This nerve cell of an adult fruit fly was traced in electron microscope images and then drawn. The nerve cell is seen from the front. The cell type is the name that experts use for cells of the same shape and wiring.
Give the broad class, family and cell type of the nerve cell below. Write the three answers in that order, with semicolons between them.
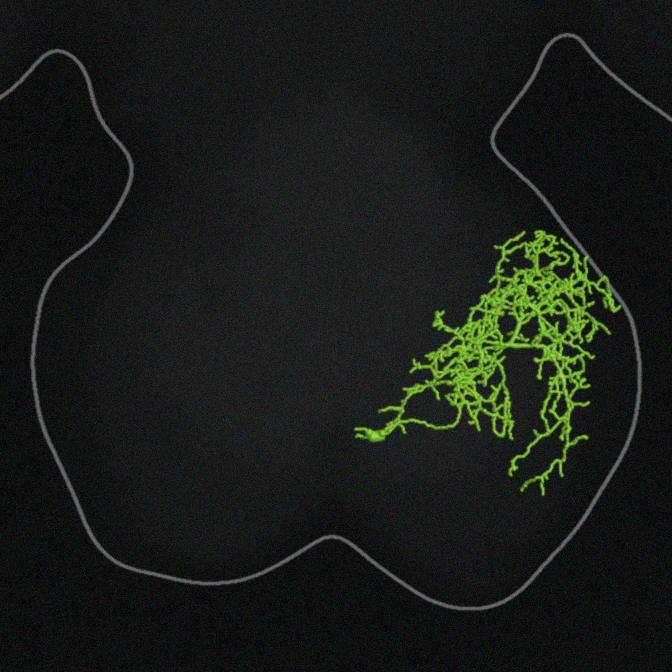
nerve-cord intrinsic neuron; hemilineage 16B; IN16B036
